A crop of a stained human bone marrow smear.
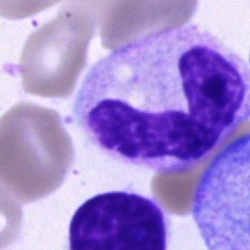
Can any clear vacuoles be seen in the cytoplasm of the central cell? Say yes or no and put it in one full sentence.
Yes, what the cytoplasm of this cell holds is one or more clear vacuoles.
